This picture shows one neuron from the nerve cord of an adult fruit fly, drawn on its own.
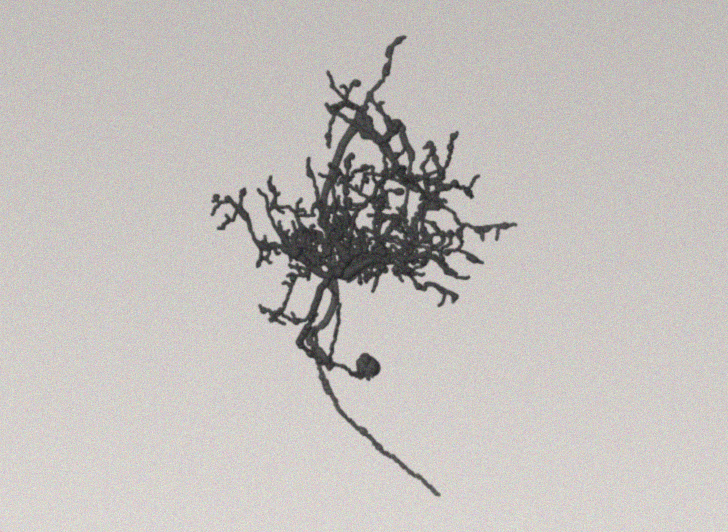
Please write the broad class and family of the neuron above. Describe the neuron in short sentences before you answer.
The picture shows dozens of branch ends. As drawn here it is taller than it is wide. It is an ascending neuron. Its family is hemilineage 01B.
